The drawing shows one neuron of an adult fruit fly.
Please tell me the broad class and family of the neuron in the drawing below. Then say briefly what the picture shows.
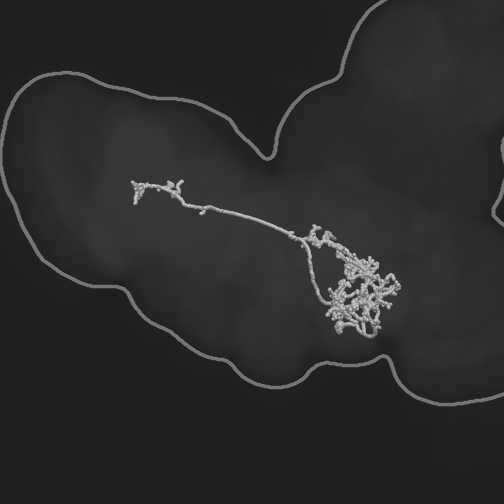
Its broad class is central-brain intrinsic neuron. Its family is hemilineage VLPa1_medial. As drawn here it is wider than it is tall.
